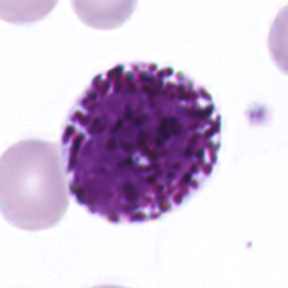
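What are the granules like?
Coarse and dark purple, varying in size and shape.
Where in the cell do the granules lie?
Across the whole cell, including over the nucleus, whose outline they hide.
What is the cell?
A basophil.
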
